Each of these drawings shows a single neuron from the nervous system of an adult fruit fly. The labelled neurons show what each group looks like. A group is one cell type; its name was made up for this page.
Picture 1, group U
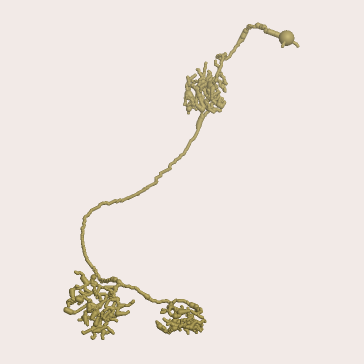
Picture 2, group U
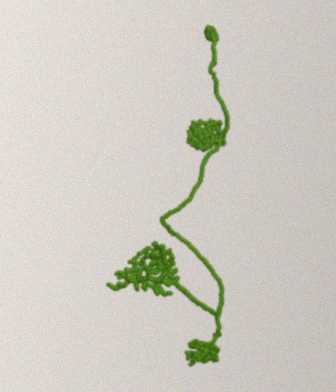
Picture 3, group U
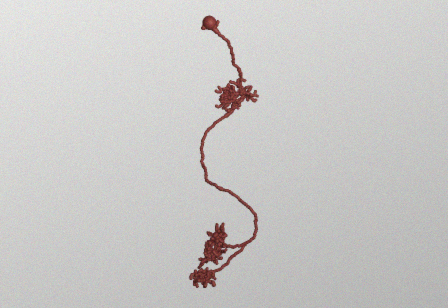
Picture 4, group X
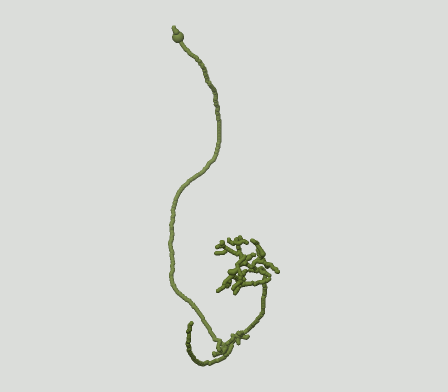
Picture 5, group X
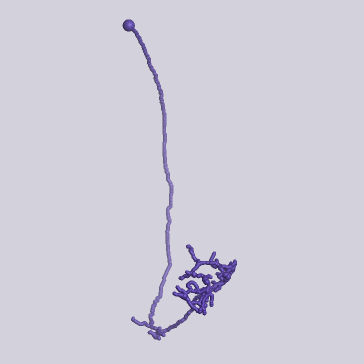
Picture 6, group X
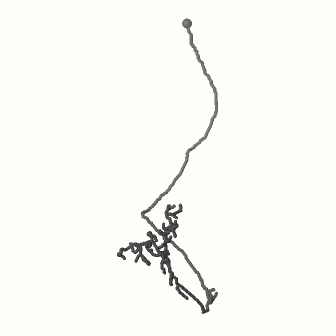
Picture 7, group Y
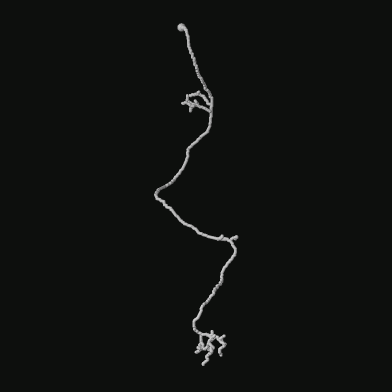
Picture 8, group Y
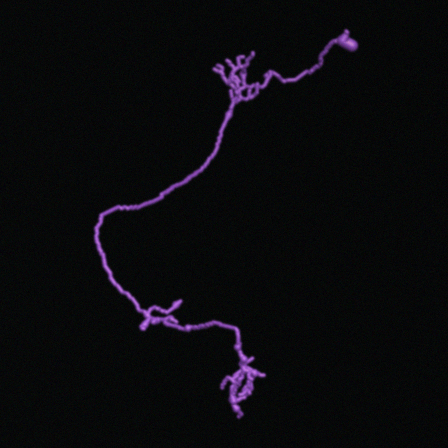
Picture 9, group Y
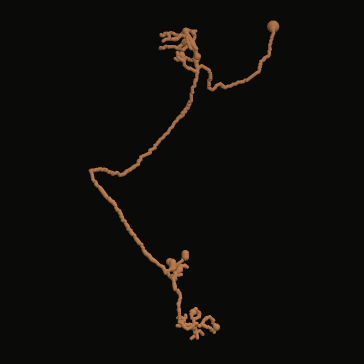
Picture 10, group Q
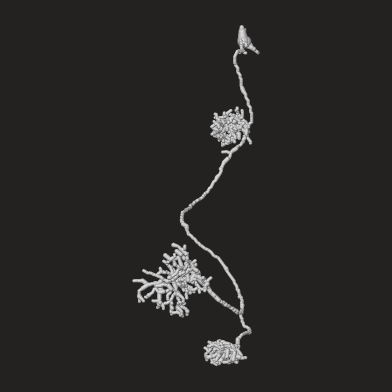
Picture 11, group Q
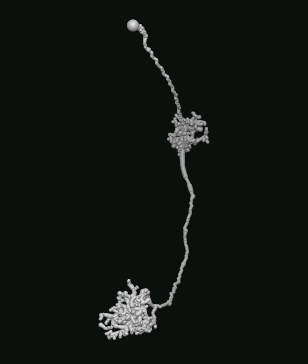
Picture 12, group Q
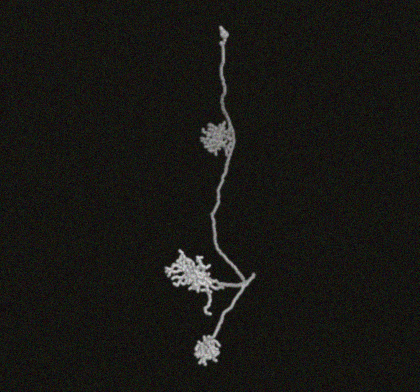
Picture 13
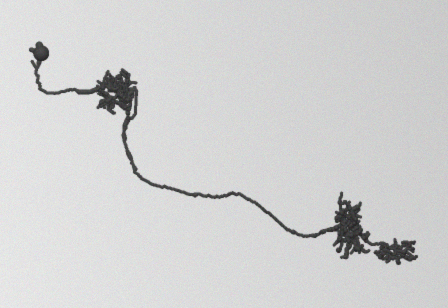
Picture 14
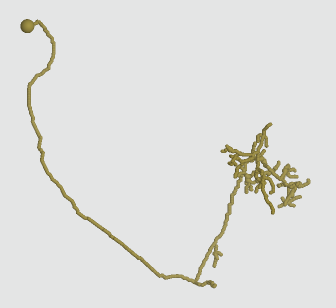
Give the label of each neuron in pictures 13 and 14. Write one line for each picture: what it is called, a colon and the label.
13: group U
14: group X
